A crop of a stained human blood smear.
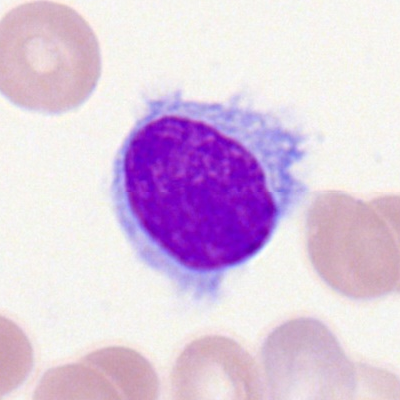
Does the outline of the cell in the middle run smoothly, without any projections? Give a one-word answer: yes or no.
No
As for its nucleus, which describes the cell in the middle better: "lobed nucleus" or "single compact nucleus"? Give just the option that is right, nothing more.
Single compact nucleus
